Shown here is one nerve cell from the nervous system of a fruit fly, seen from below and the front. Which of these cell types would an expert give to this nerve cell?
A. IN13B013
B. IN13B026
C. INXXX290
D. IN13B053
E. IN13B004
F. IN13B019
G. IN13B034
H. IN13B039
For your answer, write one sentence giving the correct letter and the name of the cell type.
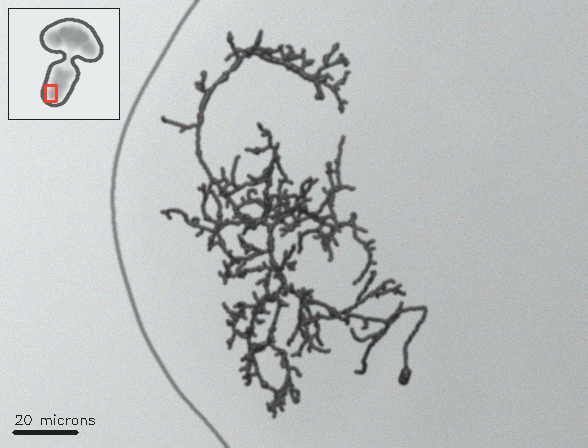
Named in option G, IN13B034 is the cell type of the nerve cell.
